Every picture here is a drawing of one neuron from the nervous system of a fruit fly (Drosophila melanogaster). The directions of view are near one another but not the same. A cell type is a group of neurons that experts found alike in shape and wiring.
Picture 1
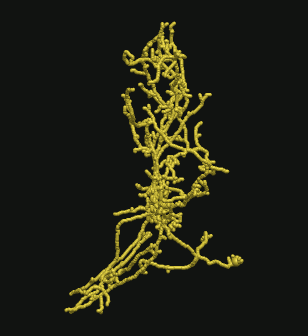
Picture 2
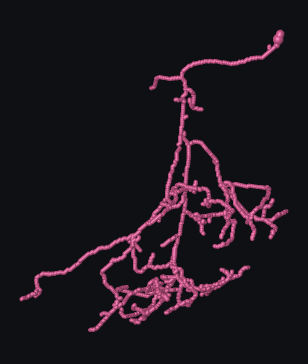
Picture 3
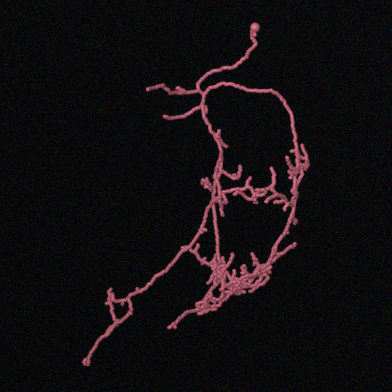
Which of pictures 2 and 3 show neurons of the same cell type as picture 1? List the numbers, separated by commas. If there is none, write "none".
none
